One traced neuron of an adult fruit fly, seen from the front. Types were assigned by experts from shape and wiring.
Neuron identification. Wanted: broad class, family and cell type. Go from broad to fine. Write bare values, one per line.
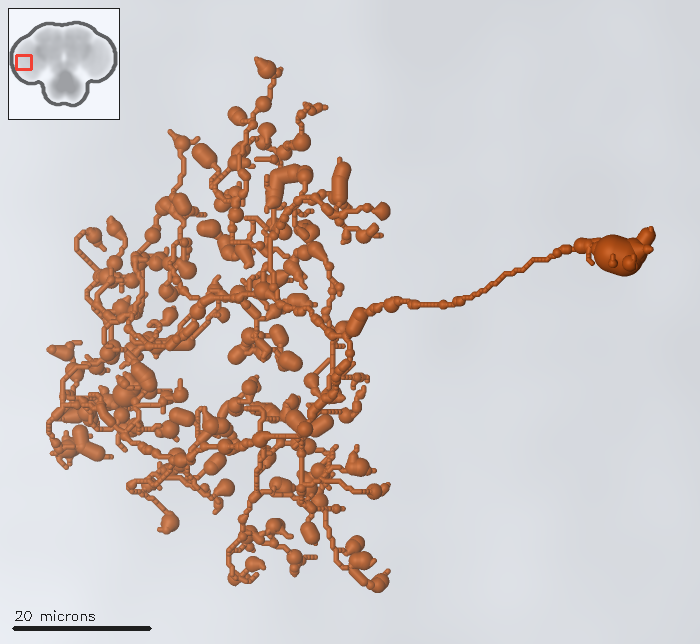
optic-lobe intrinsic neuron
Dm
Dm1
